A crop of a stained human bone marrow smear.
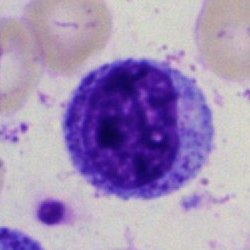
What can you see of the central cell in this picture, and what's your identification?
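Seen first is a round outline. The nucleus sits toward the left, leaving a wider band of cytoplasm on the right. Coarse chromatin shows dark clumps separated by paler areas, and the cytoplasm has a speckled, finely granular texture. The central cell is a myelocyte.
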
